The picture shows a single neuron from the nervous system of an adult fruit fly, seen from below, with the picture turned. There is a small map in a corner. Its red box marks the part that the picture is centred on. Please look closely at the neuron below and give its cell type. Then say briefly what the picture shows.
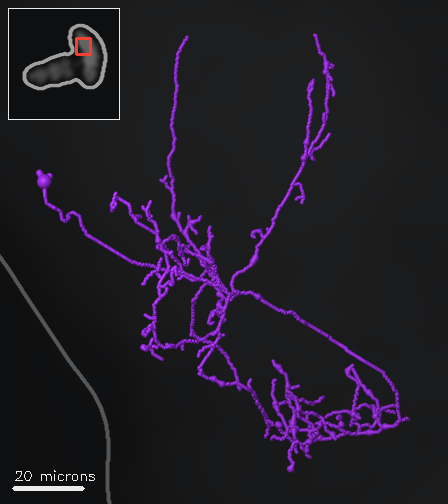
It is of cell type SMP277. Its broad class is central-brain intrinsic neuron. From top to bottom in the picture it spans about 130 microns. Dozens of branch ends can be seen.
